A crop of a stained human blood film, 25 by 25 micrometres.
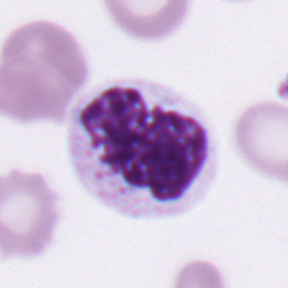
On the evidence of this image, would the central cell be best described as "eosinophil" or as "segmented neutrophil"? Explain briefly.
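The cell is a segmented neutrophil.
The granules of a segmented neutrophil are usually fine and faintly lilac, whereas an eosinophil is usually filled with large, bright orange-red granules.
Here the cytoplasm holds small, fine pink-red granules, and their small, fine size sets the cell apart from an eosinophil. The cytoplasm is pale pinkish-lilac rather than blue, and its rim is widest at the lower left. The nucleus consists of two broad lobes lying side by side.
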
